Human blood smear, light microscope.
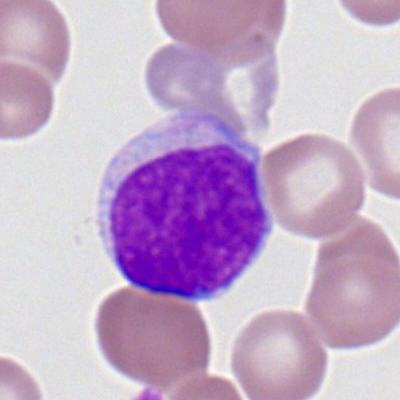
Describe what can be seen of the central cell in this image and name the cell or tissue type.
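Roughly round and smooth-edged, that middle cell has pale blue cytoplasm with a few fine purplish granules scattered about and no vacuoles anywhere. It's a myeloblast.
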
